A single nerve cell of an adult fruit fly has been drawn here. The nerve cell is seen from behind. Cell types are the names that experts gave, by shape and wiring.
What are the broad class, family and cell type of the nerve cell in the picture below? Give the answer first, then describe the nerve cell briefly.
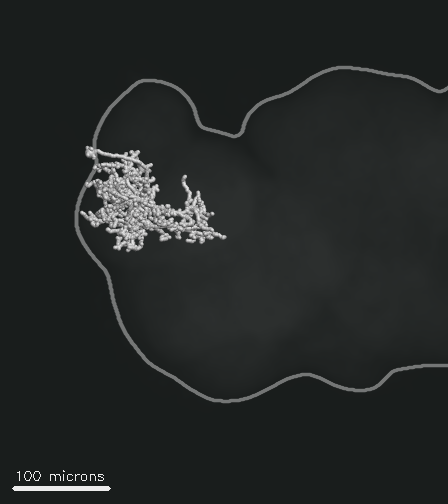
This is a nerve-cord intrinsic neuron. Its family is hemilineage 21A. Its cell type is IN21A020. From left to right in the picture it spans about 150 microns. As drawn here it is wider than it is tall.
